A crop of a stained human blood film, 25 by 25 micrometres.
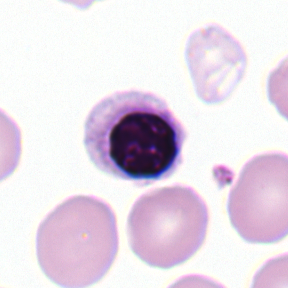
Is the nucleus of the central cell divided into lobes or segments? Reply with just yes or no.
No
